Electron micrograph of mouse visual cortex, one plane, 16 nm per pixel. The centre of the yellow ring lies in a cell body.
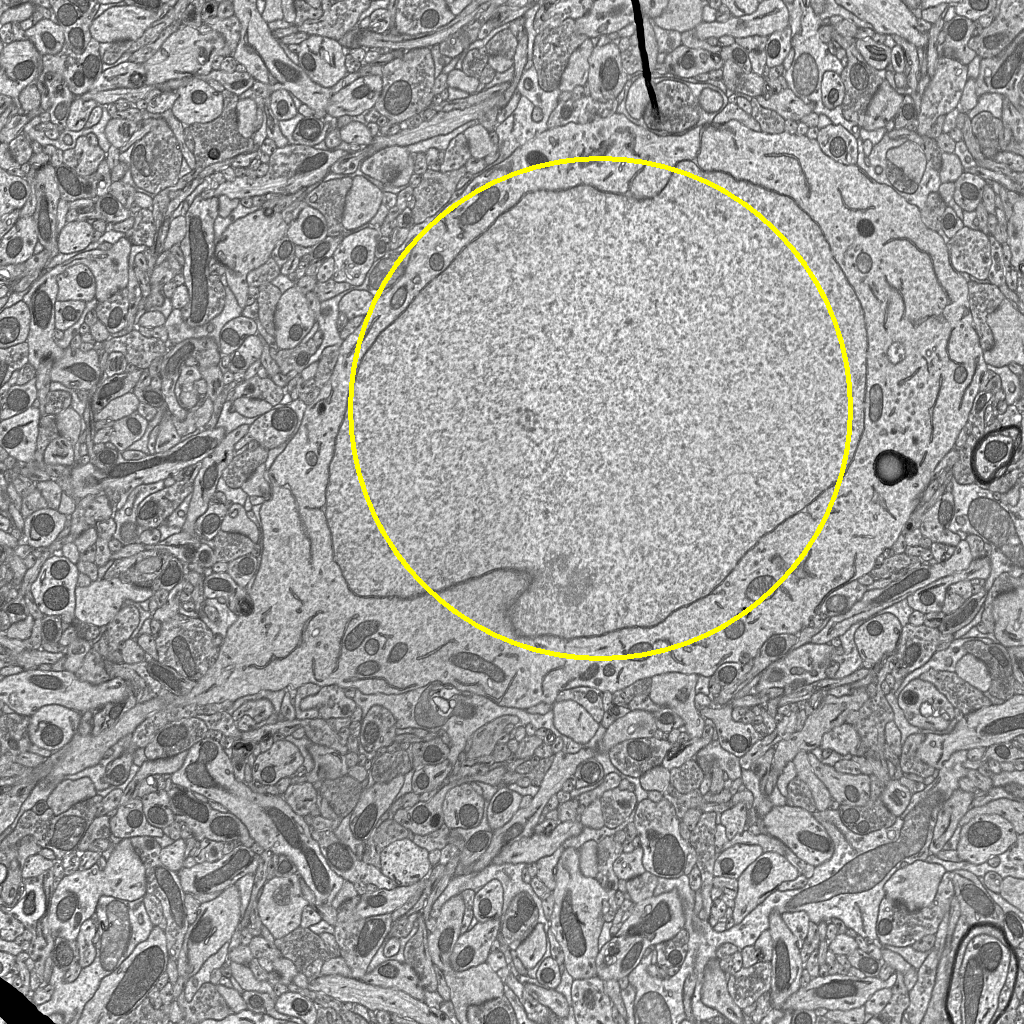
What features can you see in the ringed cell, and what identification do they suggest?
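Large, round nucleus; outline entirely in view. One deep inward fold of the nuclear envelope, lower left. Chromatin pale, evenly dispersed; no dark clumps lining the envelope. Cytoplasm tapers toward the lower left into a broad process. Cell: excitatory neuron.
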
